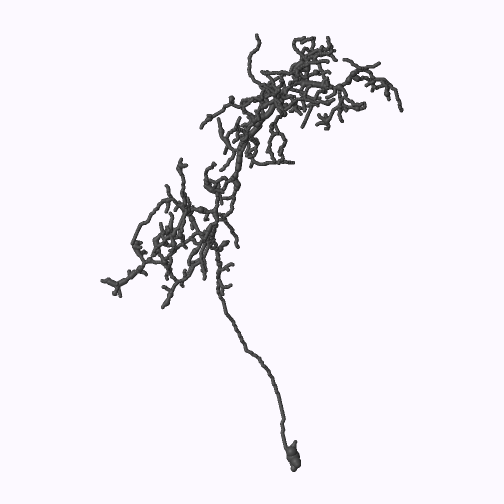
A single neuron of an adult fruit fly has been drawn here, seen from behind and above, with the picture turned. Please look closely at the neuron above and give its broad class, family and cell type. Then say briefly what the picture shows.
It is a nerve-cord intrinsic neuron. Its family is hemilineage 09A. The cell type is IN09A027. The picture shows dozens of branch ends. As drawn here it is taller than it is wide.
